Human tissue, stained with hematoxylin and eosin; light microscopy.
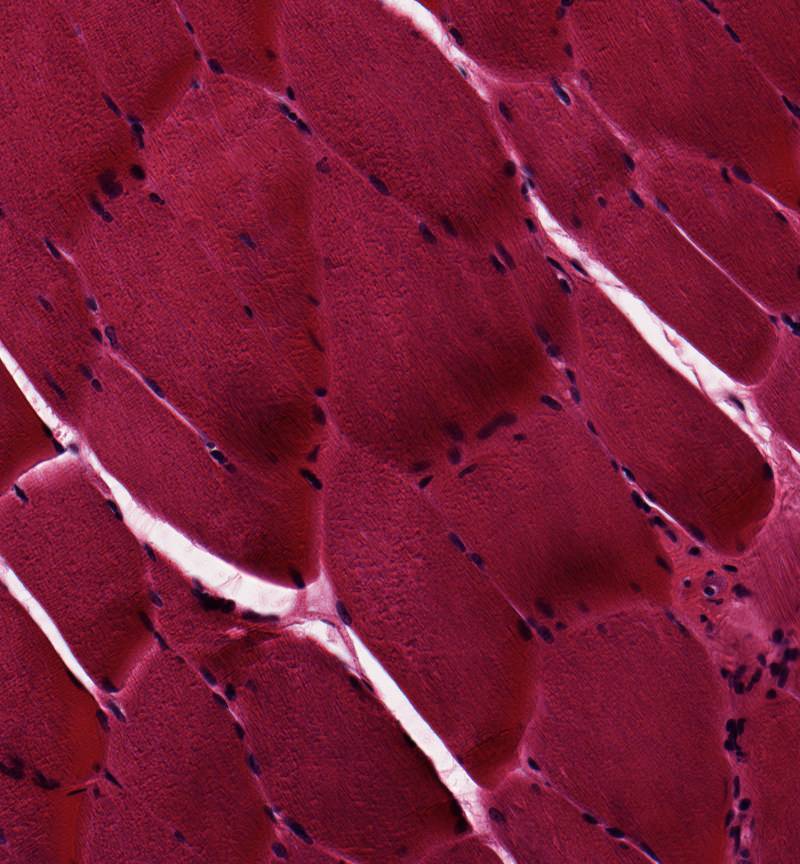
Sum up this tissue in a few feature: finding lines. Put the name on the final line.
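Nuclei: dark and flattened, sitting at the fibre edges rather than the centres
Cytoplasm: a uniform deep pink-red, no vacuoles
Fibre size: broadly similar across the field
Vessel: small, in connective tissue near the right edge below the middle, with nuclei clustered around it
Name: skeletal muscle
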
